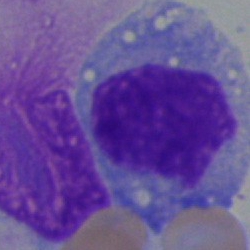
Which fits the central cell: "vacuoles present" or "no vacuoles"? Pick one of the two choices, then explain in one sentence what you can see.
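Vacuoles present. Several small clear vacuoles are scattered in the cytoplasm, mostly around the upper part.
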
